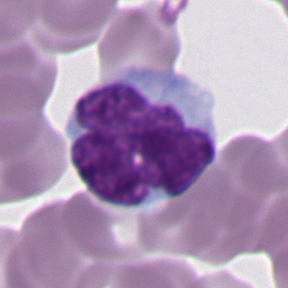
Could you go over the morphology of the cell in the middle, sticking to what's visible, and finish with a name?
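Quick rundown: the cytoplasm is a narrow, pale grey-blue rim, widest at the upper right, with no distinct granules in it. You can't see any nucleoli in the nucleus either. It's a monocyte.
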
